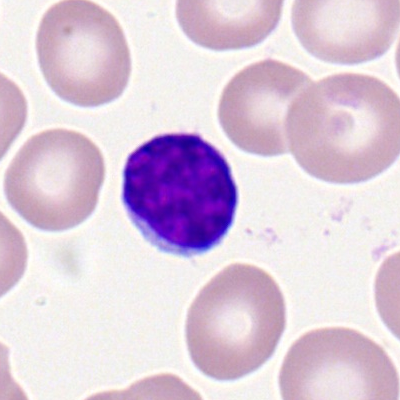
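Lymphocyte, the central cell. The chromatin is dark purple and coarsely clumped, and no nucleoli are visible in the nucleus. Cytoplasm forms a scant pale blue rim, best seen along the lower left edge. No vacuoles are visible anywhere in the cell.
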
